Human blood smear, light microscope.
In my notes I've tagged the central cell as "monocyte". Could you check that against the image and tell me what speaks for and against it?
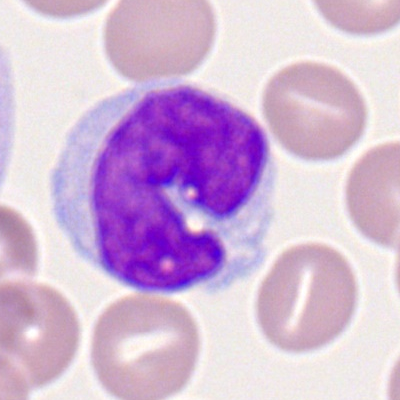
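The cell is roughly round in outline. Its nucleus has a notch, and pale grey-blue cytoplasm fills it.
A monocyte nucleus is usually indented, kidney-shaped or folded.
The notch therefore goes with monocyte. The chromatin stains deep purple. The cytoplasm shows no coarse granules, though a few small pale round dots lie in and near the notch of the nucleus. Weighing monocyte against lymphocyte, the notched nucleus decides: monocyte fits.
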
